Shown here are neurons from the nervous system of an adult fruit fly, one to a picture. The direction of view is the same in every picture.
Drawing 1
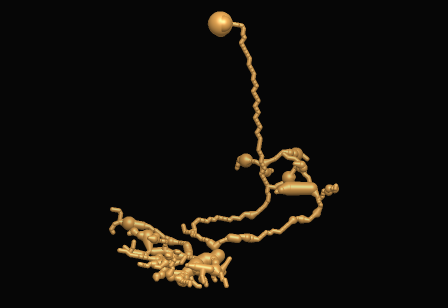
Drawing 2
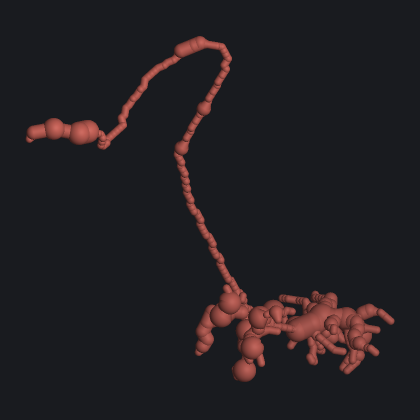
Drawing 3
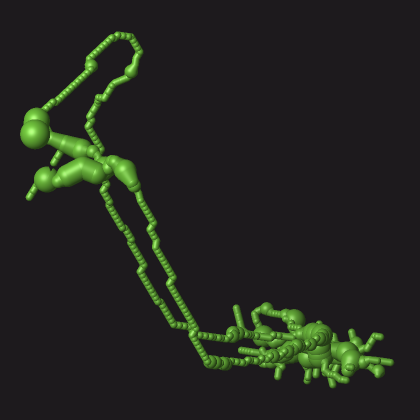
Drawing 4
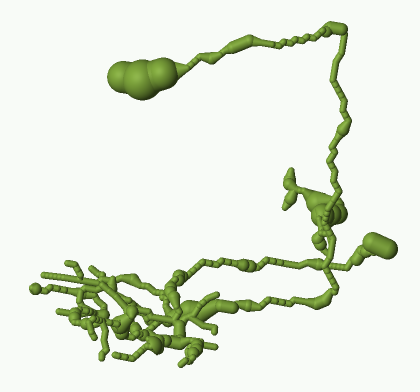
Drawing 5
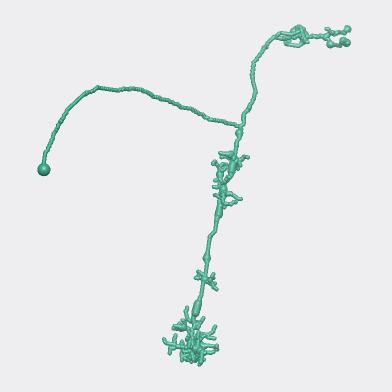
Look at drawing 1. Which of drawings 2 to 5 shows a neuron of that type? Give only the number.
4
